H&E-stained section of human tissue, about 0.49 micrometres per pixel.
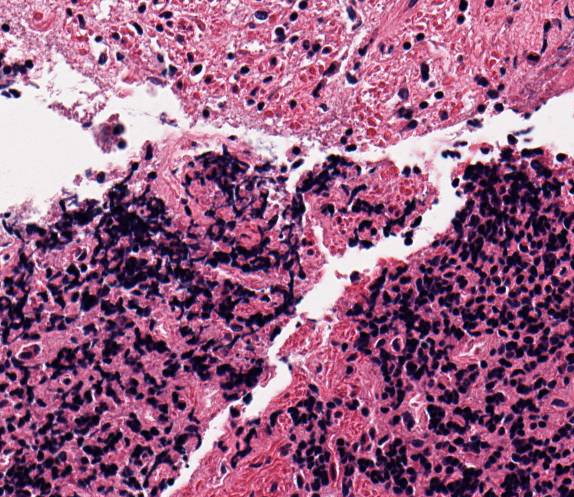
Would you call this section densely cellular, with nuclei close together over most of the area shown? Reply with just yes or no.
Yes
